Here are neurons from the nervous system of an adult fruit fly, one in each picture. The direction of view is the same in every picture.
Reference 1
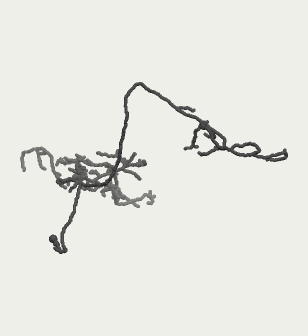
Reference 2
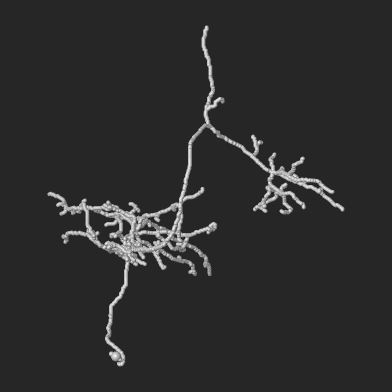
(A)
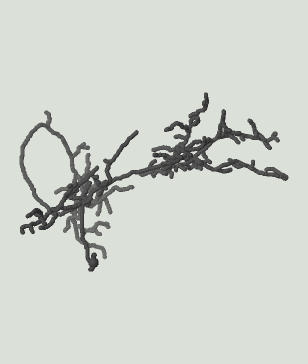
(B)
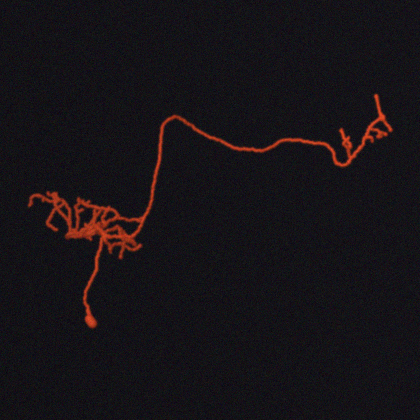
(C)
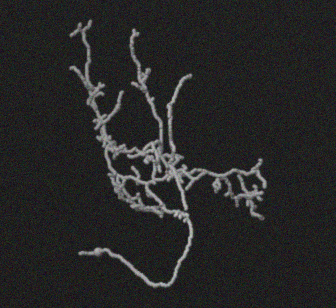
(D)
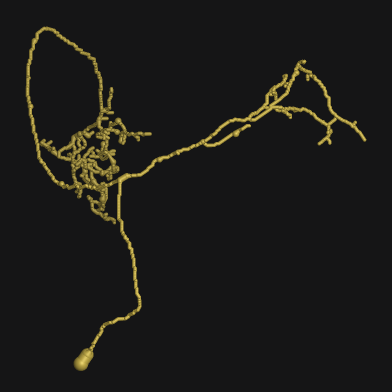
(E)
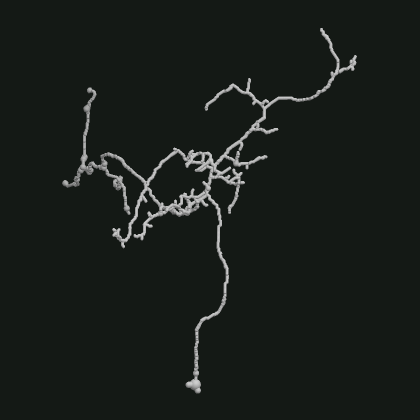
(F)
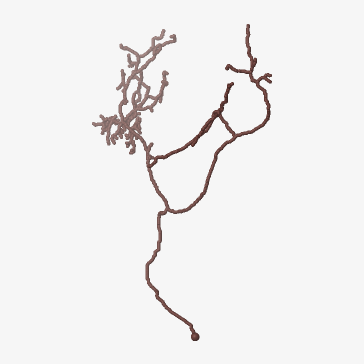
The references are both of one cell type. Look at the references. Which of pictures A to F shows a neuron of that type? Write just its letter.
A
